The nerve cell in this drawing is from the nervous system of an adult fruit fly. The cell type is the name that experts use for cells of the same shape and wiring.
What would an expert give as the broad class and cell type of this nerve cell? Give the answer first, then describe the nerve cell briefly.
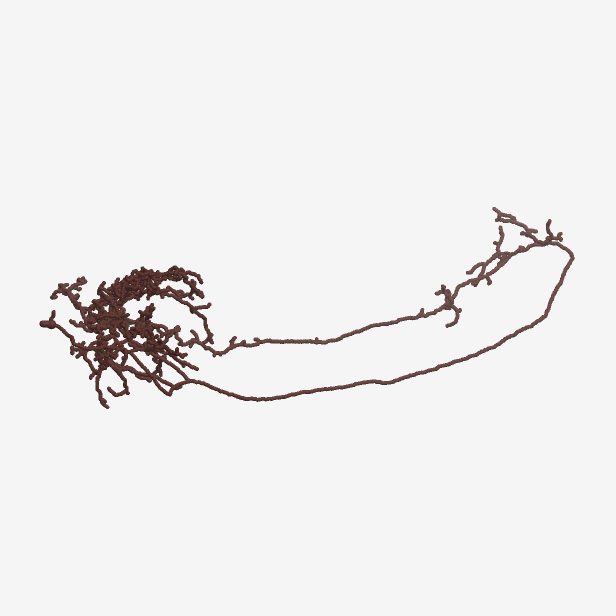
Its broad class is central-brain intrinsic neuron. Its cell type is AVLP218_a. Its cell body lies on the left of the picture. Dozens of branch ends can be seen.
